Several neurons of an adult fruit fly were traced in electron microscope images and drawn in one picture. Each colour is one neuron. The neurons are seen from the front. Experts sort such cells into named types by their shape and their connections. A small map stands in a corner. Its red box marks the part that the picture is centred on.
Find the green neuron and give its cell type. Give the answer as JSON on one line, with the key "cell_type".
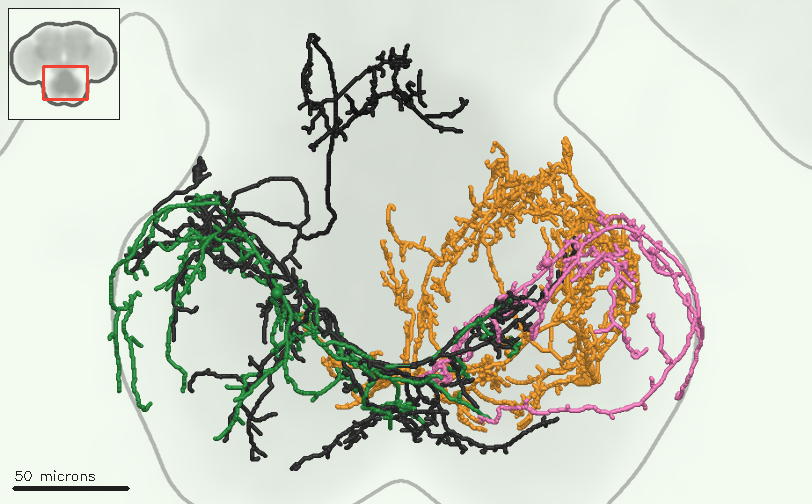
{"cell_type": "IN16B055"}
